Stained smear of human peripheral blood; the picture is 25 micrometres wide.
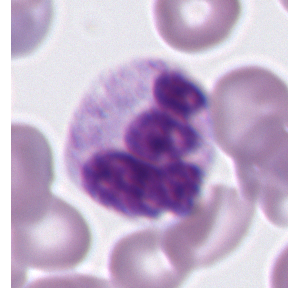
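Segmented neutrophil: the nucleated cell at the centre of a stained peripheral blood smear. Its nucleus is divided into several separate lobes, and its chromatin is dark purple and coarsely clumped. The plentiful, pale lilac-pink cytoplasm carries scattered fine, faint lilac granules.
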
